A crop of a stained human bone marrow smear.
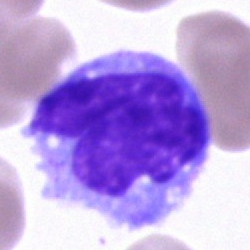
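Monocyte: note how irregular and folded the nucleus is, with an indentation along its lower edge. Most of the cytoplasm sits below and to the left of the nucleus. Down at the lower left, the cell's edge is ruffled with small blunt projections. No coarse or brightly coloured granules show up in the cytoplasm.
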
